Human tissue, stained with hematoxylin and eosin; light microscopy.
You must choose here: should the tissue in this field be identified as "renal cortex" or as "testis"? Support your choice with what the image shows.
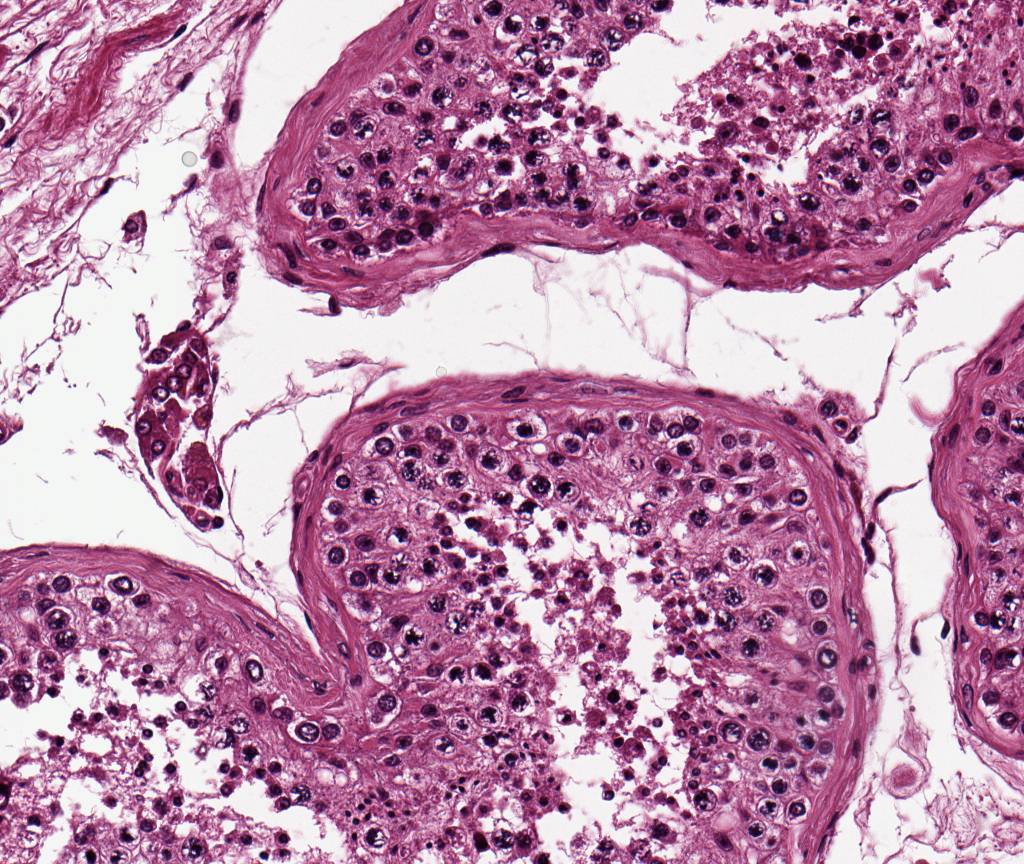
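It is testis. First, parts of four rounded tubules are cut across, separated by pale open space. Second, each has a thick pink fibrous wall with flattened, elongated nuclei. Third, the epithelium is stratified, many layers deep from wall to centre. Fourth, large round cells with coarse, thread-like dark chromatin occupy its outer and middle layers.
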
